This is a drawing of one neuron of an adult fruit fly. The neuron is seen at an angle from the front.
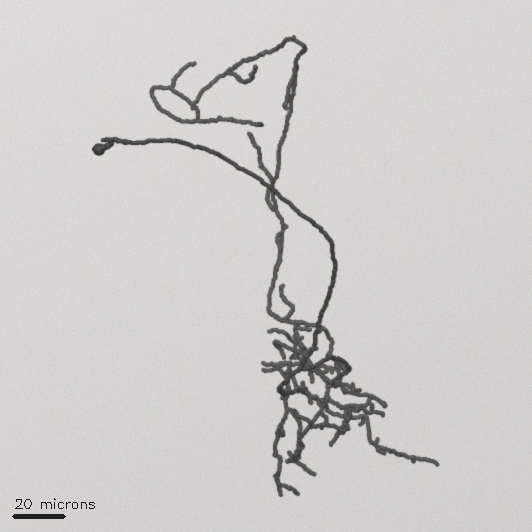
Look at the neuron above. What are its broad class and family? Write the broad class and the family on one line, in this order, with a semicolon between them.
central-brain intrinsic neuron; hemilineage WEDd1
